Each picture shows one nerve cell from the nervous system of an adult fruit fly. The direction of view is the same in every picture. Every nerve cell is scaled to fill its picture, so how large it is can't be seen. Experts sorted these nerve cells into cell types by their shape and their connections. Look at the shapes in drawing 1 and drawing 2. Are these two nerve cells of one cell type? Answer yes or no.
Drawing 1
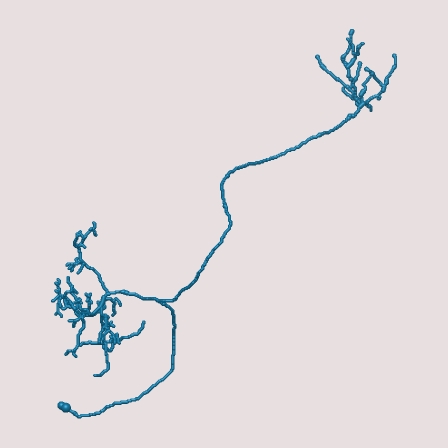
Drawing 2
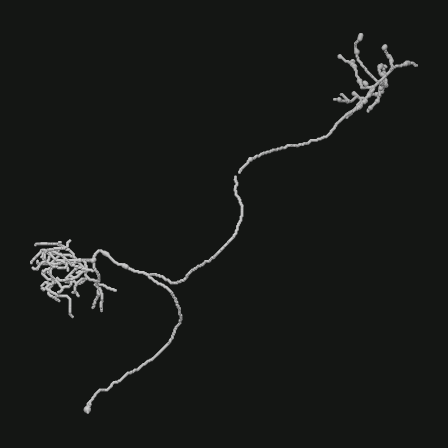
no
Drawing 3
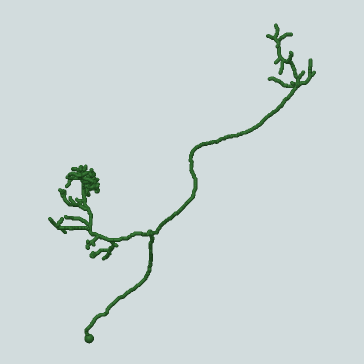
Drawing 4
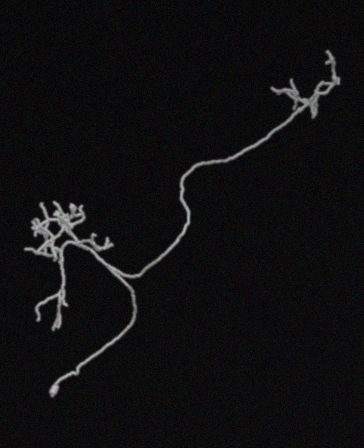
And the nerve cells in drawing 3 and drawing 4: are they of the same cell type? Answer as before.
no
